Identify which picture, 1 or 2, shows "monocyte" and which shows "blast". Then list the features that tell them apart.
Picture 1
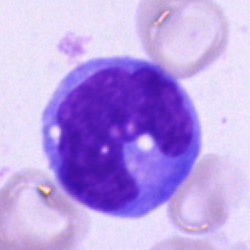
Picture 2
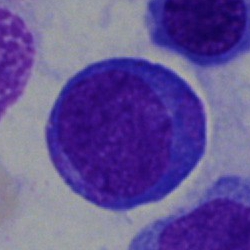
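Picture 1 shows a monocyte; picture 2 shows a blast. Nucleus: in the monocyte it has a deep indentation on its lower right side, while in the blast it sits off-centre, displaced toward the left of the cell. Chromatin: the monocyte's stains dark purple, whereas the blast's is finely stippled, with small paler flecks. Cytoplasm: the monocyte's is widest in the notch of the nucleus at the lower right; the blast's is deep blue, its rim widest on the right side of the cell. One further point for the monocyte: several small round clear spots lie over the cell.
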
